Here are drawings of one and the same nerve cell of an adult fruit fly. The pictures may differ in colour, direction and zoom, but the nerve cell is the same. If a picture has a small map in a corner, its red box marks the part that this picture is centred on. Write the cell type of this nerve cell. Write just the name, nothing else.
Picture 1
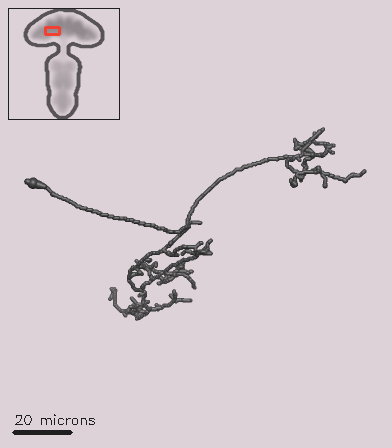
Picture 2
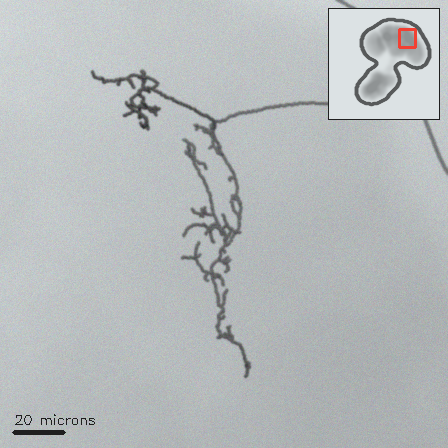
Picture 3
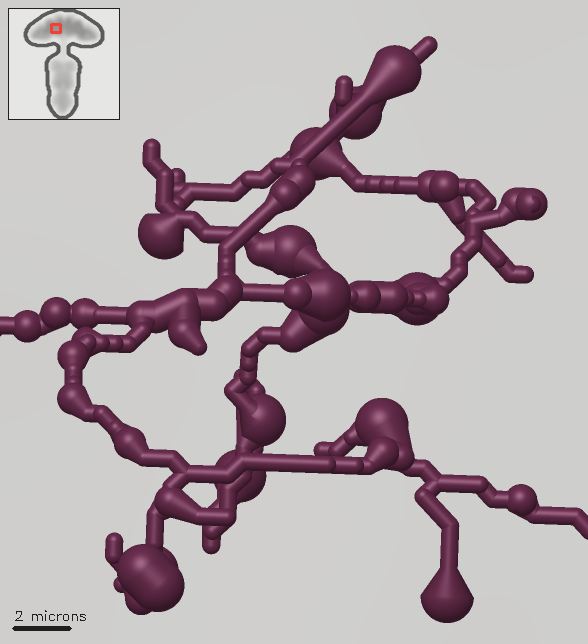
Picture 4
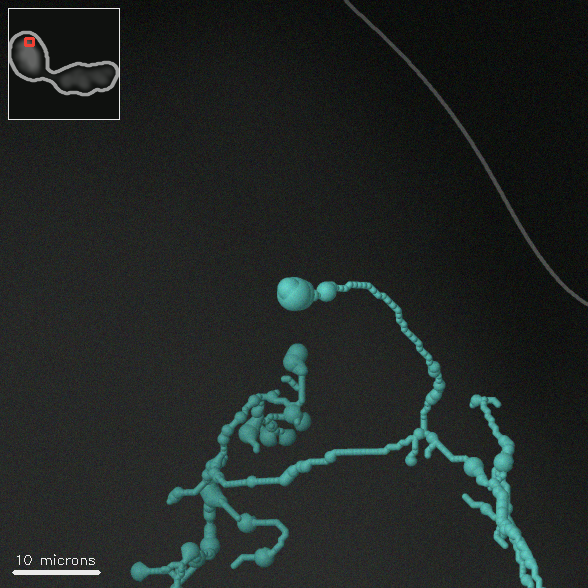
SLP267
